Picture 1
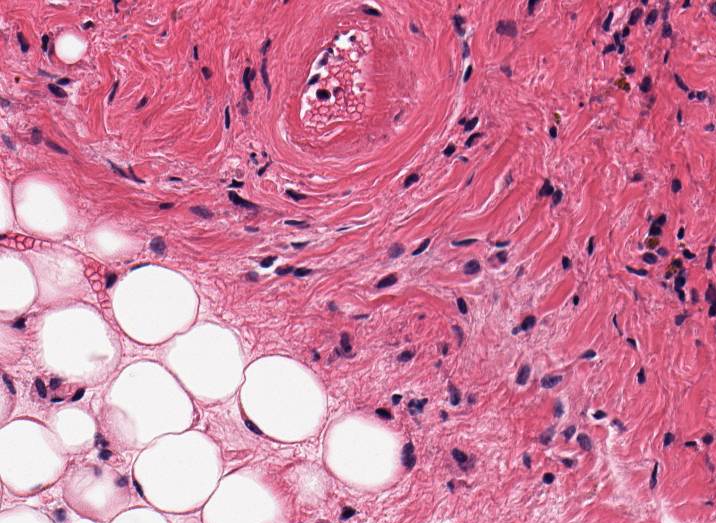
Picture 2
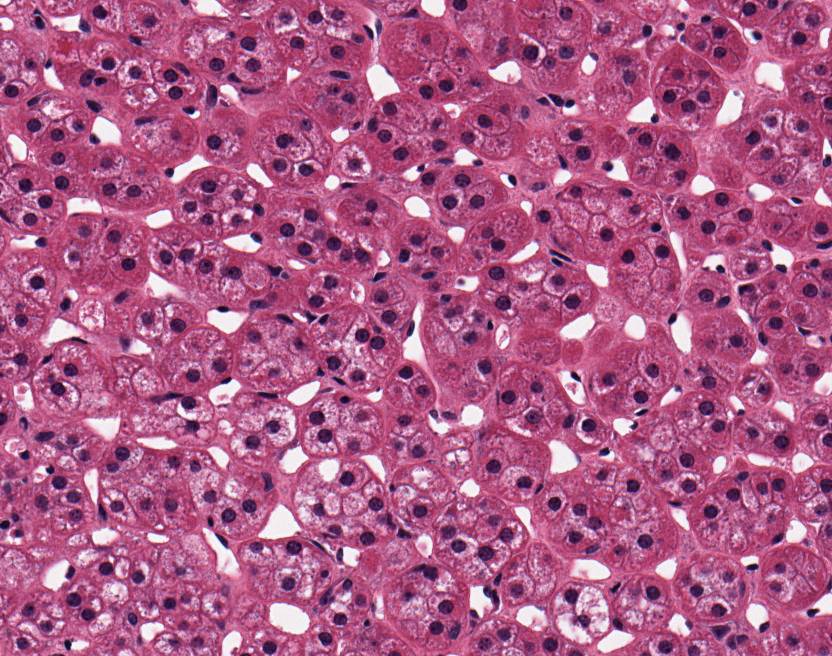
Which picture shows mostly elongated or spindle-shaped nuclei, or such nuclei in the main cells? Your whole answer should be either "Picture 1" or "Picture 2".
Picture 1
